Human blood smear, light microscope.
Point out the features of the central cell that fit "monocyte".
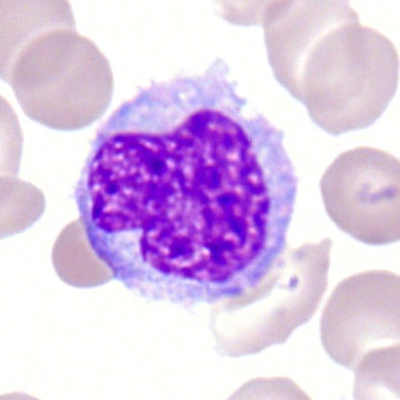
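In this monocyte the nucleus is large and irregular, with a notch in its upper edge. Its chromatin is clumped into dark patches with paler spaces between them, so it looks lacy.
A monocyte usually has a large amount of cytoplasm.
Here the cytoplasm is pale grey-blue and rings the nucleus, the rim widest at the top of the cell.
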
